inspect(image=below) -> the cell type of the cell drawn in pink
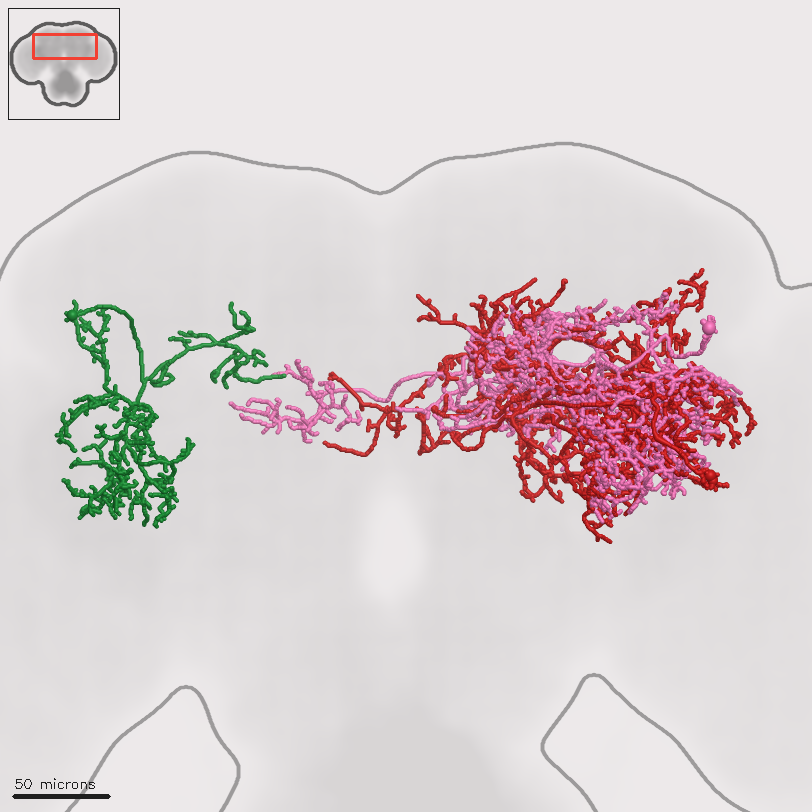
CL065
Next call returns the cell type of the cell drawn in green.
AVLP045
